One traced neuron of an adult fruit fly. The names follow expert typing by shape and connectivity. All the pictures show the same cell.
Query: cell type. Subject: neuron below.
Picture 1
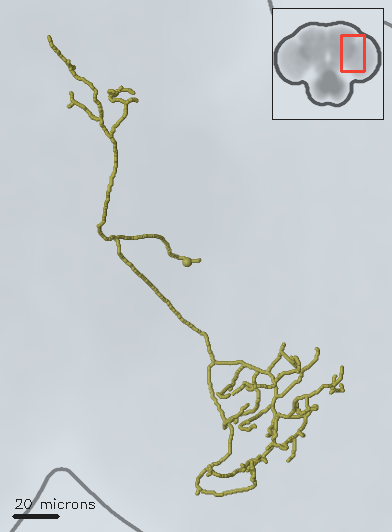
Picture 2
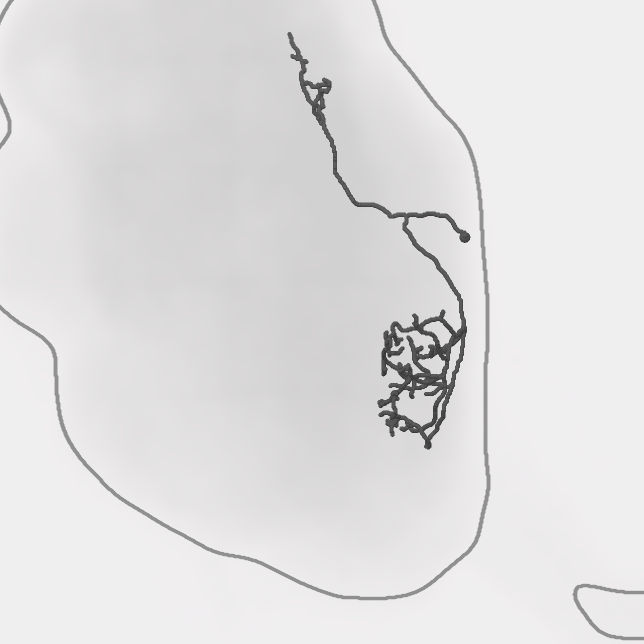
LPT101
